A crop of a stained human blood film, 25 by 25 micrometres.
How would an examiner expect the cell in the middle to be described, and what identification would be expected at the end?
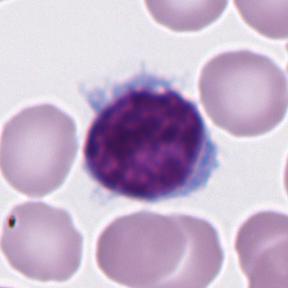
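Start with the cytoplasm: it makes only a thin rim around the nucleus. Now follow the surface, where fine hair-like projections reach outward. They are most plentiful along the upper edge. Notice too that no granules show in the cytoplasm. This is a hairy cell.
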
